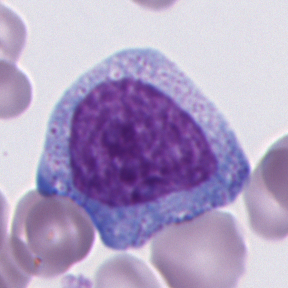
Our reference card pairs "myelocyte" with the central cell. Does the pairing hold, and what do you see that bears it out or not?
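Here is what the cell shows: an irregular, angular outline rather than a round one, and a broad rim of blue cytoplasm all around the nucleus, its blue deepest at the outer edge of the cell. Fine reddish-purple granules are scattered through that cytoplasm, and red cells touch the lower border.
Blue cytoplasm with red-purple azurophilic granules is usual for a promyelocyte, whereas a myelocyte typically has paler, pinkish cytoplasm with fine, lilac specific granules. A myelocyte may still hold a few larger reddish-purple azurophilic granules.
So the blue cytoplasm speaks for promyelocyte and against myelocyte, while the reddish-purple colour of the granules goes with promyelocyte but would not on its own rule out myelocyte. The cell is a promyelocyte, not a myelocyte.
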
